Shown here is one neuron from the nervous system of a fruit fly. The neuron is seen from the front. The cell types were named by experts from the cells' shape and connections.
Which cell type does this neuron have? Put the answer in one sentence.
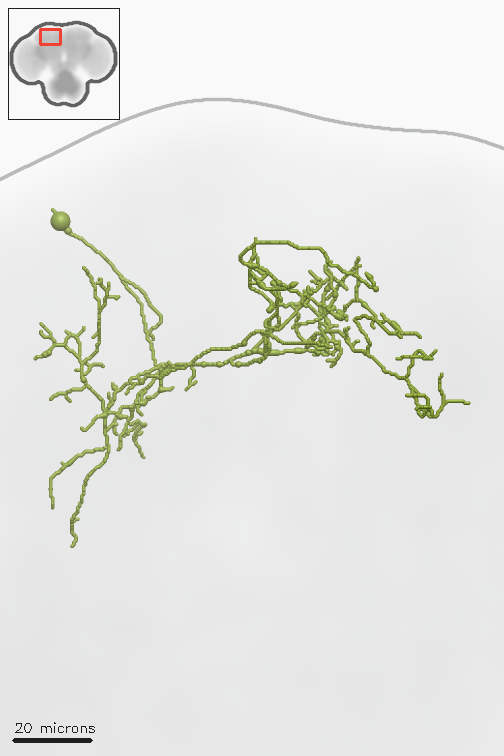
The cell type is SIP049.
